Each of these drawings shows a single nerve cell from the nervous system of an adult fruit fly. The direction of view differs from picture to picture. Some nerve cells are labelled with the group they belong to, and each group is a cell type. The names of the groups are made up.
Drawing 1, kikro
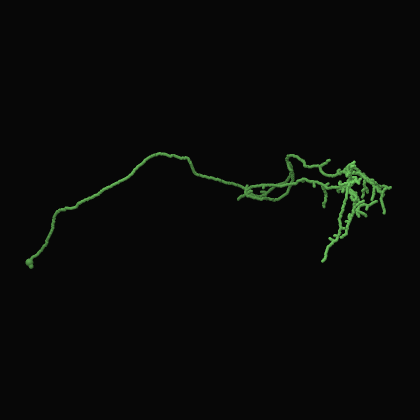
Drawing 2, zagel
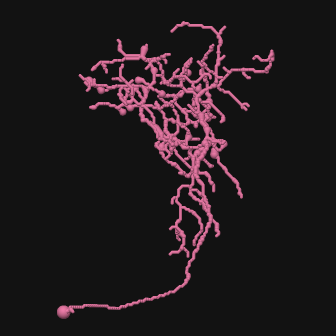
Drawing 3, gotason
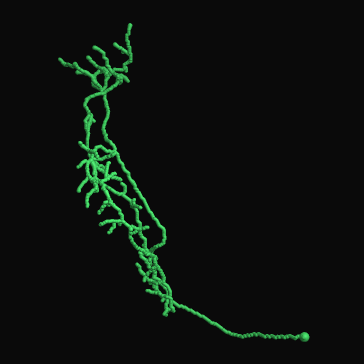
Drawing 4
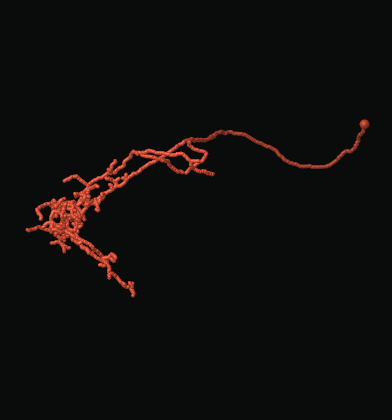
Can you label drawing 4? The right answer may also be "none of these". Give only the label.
kikro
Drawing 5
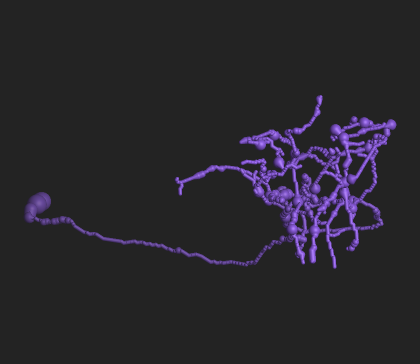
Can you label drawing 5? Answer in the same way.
zagel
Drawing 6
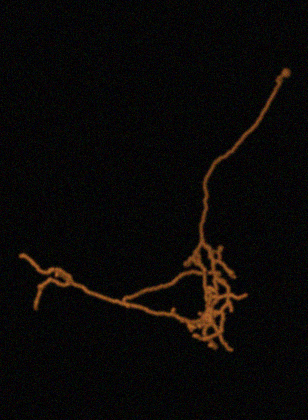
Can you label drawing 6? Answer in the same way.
gotason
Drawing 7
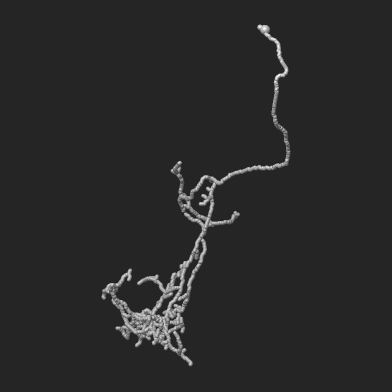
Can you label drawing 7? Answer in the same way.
kikro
